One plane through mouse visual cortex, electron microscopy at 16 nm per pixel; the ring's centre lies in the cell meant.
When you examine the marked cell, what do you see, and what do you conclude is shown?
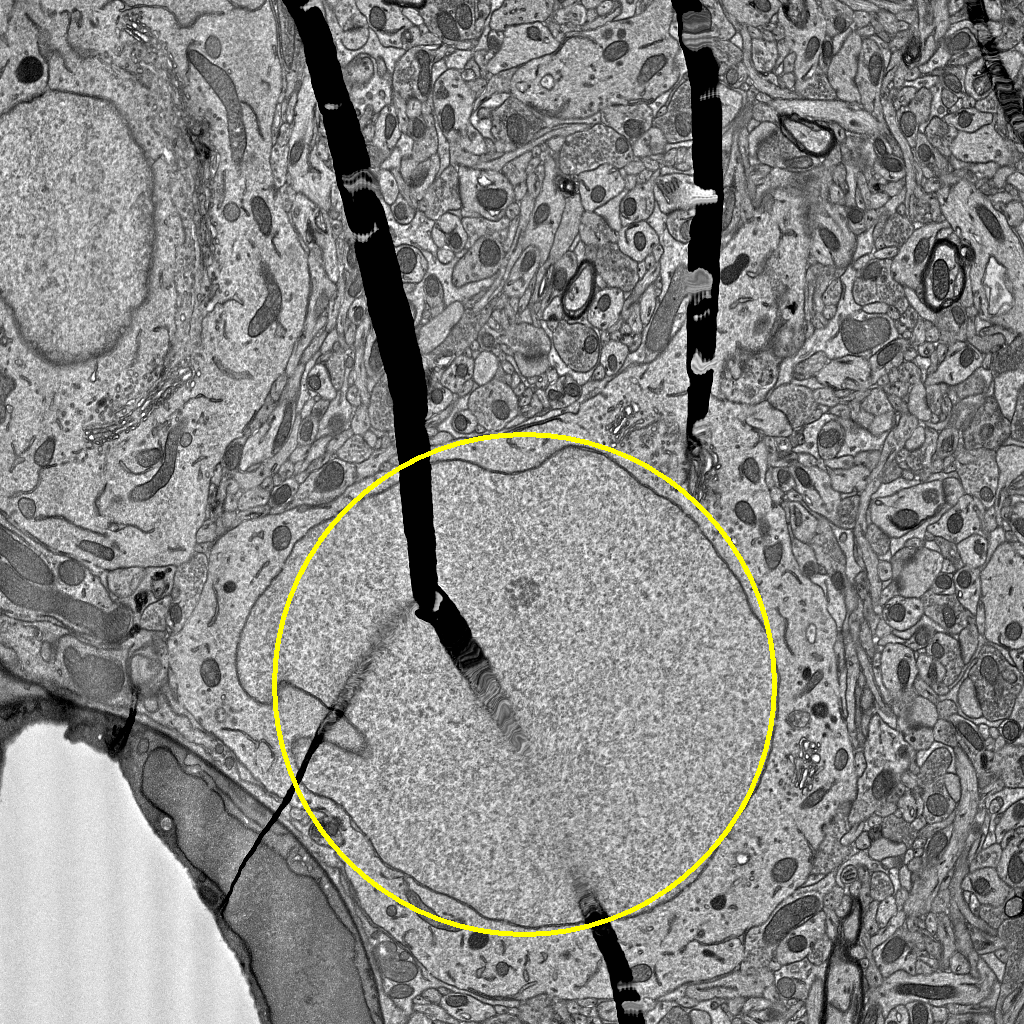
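The marked cell has a nearly round nucleus with a smooth outline, and its nuclear envelope shows no deep infoldings. A small, faint, granular dark patch sits above the centre of the nucleus. To the lower left of the cell body lies a large vessel with a pale lumen. This is an excitatory neuron.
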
